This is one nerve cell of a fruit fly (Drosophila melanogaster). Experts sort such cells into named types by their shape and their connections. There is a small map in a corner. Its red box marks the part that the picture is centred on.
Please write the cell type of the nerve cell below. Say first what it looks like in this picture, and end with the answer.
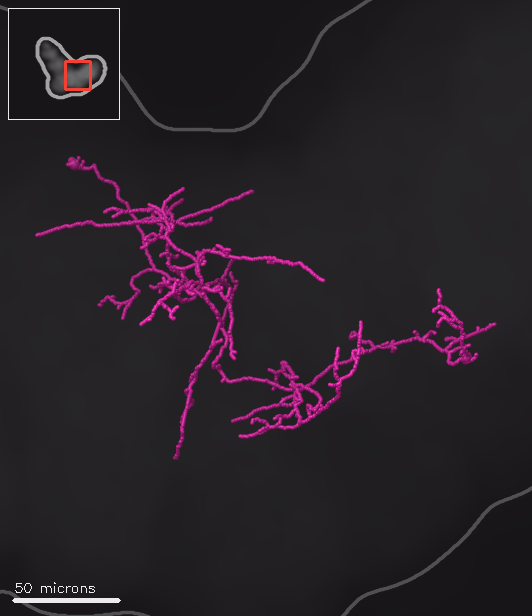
Its cell body lies at the upper left of the picture. By the scale bar it is about 200 microns wide in this view. Dozens of branch ends can be seen. This is a central-brain intrinsic neuron. Its cell type is LAL191.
